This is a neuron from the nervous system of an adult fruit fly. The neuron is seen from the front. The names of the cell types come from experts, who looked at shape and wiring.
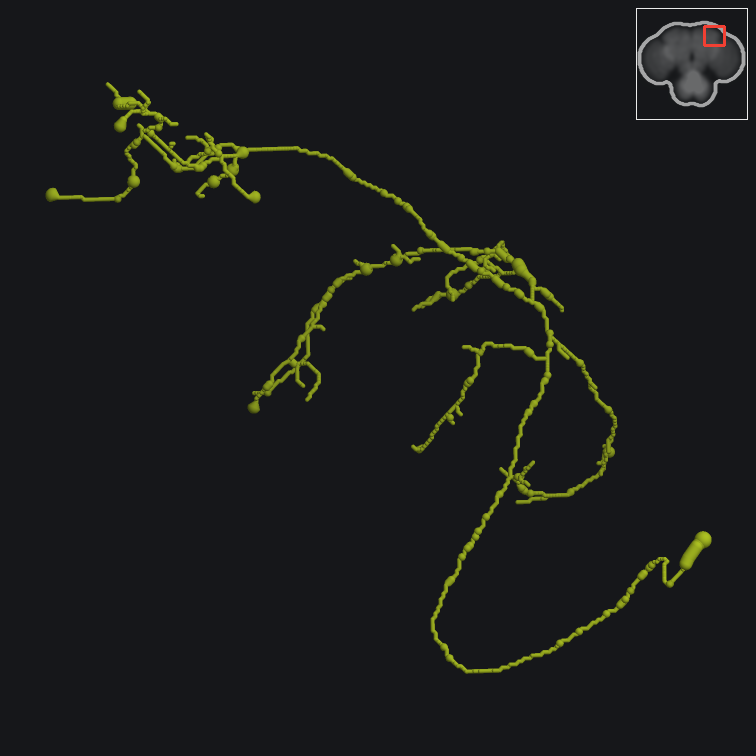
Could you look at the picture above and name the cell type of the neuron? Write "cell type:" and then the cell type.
cell type: LHAV5a2_a3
